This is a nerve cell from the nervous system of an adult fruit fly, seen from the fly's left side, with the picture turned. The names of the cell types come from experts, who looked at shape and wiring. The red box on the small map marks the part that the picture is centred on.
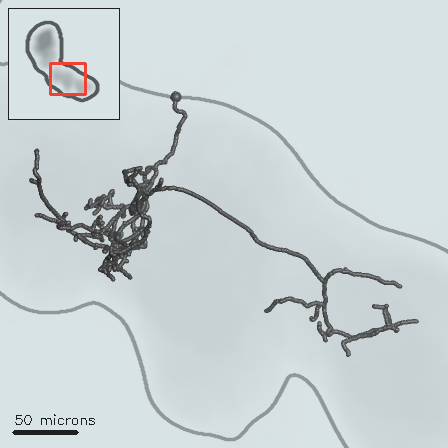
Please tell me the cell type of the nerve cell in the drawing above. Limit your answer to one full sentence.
The nerve cell belongs to cell type IN17A087.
